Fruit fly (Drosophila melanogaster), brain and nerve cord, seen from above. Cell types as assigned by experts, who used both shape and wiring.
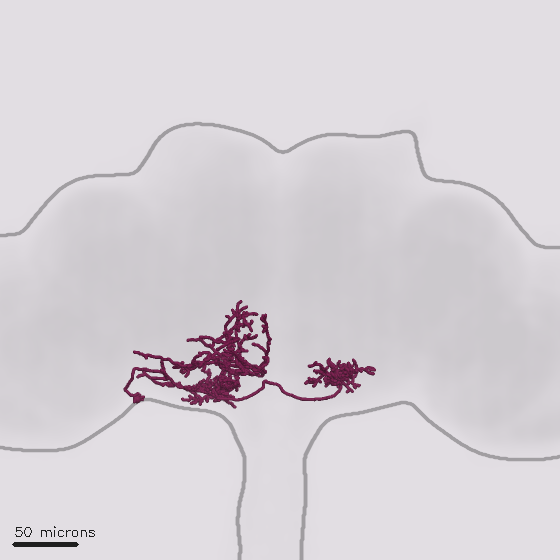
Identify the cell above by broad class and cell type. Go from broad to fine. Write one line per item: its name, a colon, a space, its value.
broad class: central-brain intrinsic neuron
cell type: PS172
